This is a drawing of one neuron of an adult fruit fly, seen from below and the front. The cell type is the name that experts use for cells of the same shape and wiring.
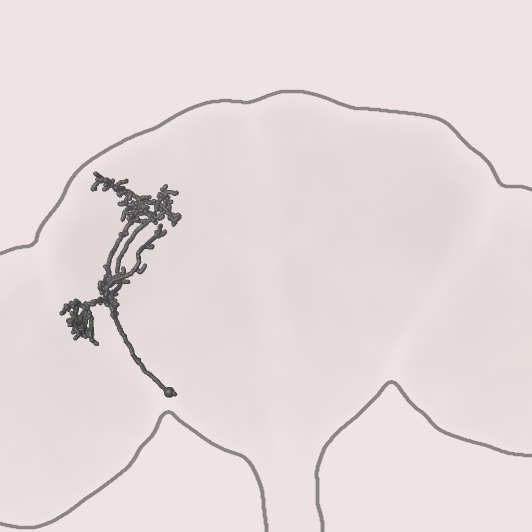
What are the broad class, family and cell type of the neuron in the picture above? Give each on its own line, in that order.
visual projection neuron
LoVP
LoVP65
